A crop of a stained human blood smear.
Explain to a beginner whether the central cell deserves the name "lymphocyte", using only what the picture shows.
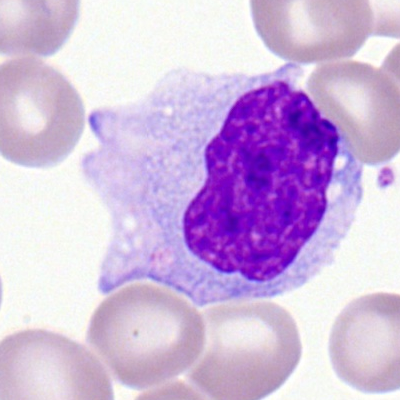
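This cell is a monocyte rather than a lymphocyte. Its cytoplasm is abundant and pale greyish-blue, with a fine, dusty texture and no coarse dark granules. A few small clear vacuoles lie within it.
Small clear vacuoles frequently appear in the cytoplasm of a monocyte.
These vacuoles therefore speak for monocyte. The chromatin is purple and patchy, with darker clumps separated by paler gaps. The outline is irregular, with several pointed projections along the left edge, and red cells press against the cell at its upper right and along its lower edge.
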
